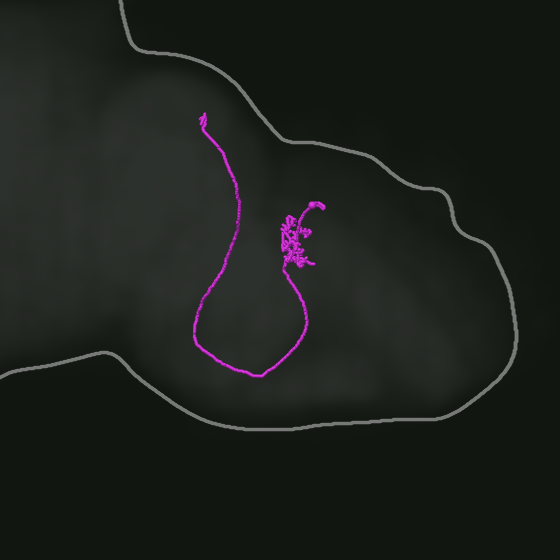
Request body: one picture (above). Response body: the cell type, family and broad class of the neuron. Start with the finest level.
MeTu1; MeTu; visual projection neuron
